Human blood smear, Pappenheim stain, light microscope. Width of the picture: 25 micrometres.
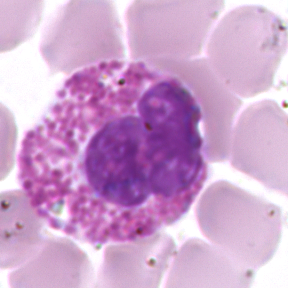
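Eosinophil in a stained peripheral blood smear: see how the outline is roughly round. Its nucleus is divided into two lobes and sits toward the right side of the cell. The chromatin there is condensed and stains deep purple.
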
